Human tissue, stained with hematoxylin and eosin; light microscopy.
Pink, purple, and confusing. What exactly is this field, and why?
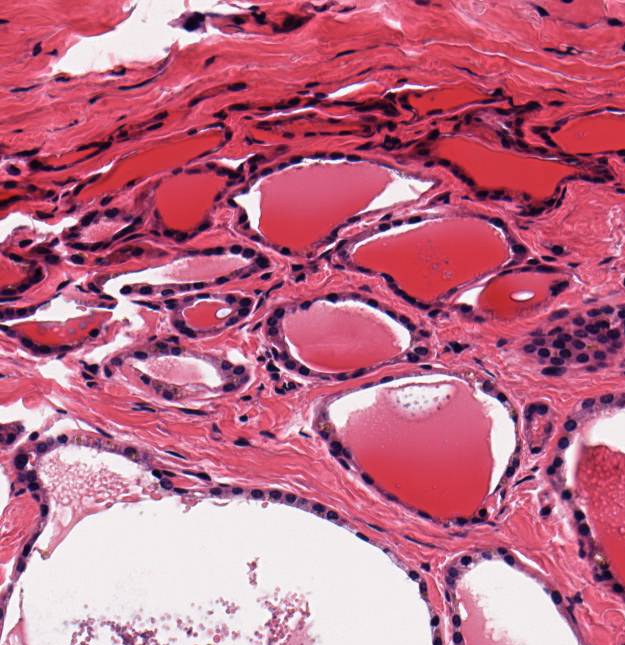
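Answer: thyroid follicle. First, rounded follicles of varying size in pink fibrous stroma make up the field; second, most in the middle are filled with homogeneous bright pink-red colloid.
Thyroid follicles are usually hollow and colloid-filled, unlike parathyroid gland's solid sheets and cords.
Third, a single layer of flattened to low cuboidal cells with small round dark nuclei lines them.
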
